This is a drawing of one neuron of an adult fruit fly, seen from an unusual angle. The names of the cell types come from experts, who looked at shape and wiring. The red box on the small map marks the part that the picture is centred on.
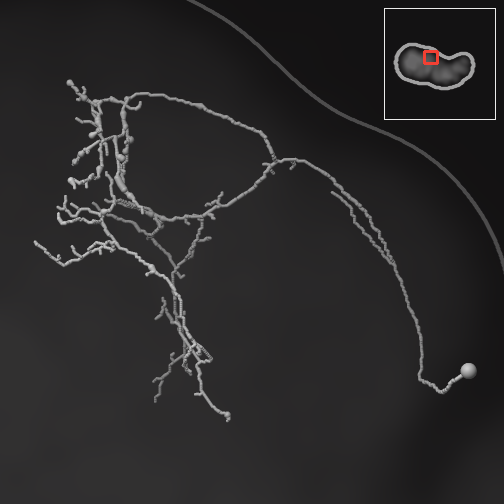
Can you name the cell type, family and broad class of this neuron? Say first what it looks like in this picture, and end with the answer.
Its cell body lies at the lower right of the picture. Dozens of branch ends can be seen. Its cell type is SLP345. Its family is hemilineage SLPpl3. This is a central-brain intrinsic neuron.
